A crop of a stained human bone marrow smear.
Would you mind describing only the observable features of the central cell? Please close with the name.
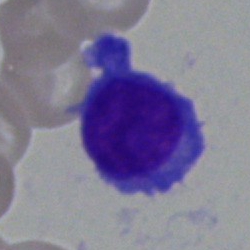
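Roughly round, I'd say, though the border is slightly uneven and ruffled. The cytoplasm is only a thin rim, widest at the lower right, and it is deep blue. I can't see any granules in it. So this is a plasma cell.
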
